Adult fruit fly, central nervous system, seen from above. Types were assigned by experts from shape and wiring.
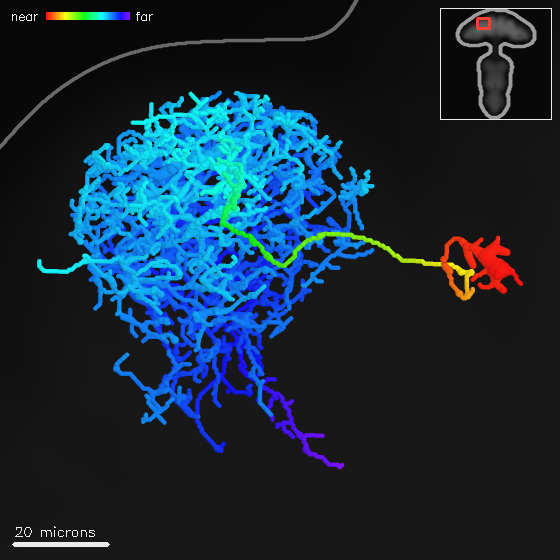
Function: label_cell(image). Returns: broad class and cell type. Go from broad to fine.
central-brain intrinsic neuron; AVLP087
